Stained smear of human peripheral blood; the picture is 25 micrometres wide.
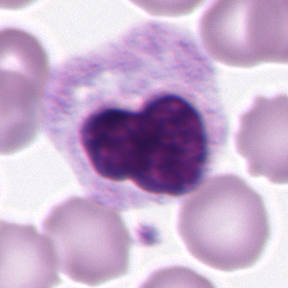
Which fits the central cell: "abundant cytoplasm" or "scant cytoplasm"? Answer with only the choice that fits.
Abundant cytoplasm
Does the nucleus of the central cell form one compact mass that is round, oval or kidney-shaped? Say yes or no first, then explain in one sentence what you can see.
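Yes. The nucleus is kidney-shaped, with a notch in its upper edge.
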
